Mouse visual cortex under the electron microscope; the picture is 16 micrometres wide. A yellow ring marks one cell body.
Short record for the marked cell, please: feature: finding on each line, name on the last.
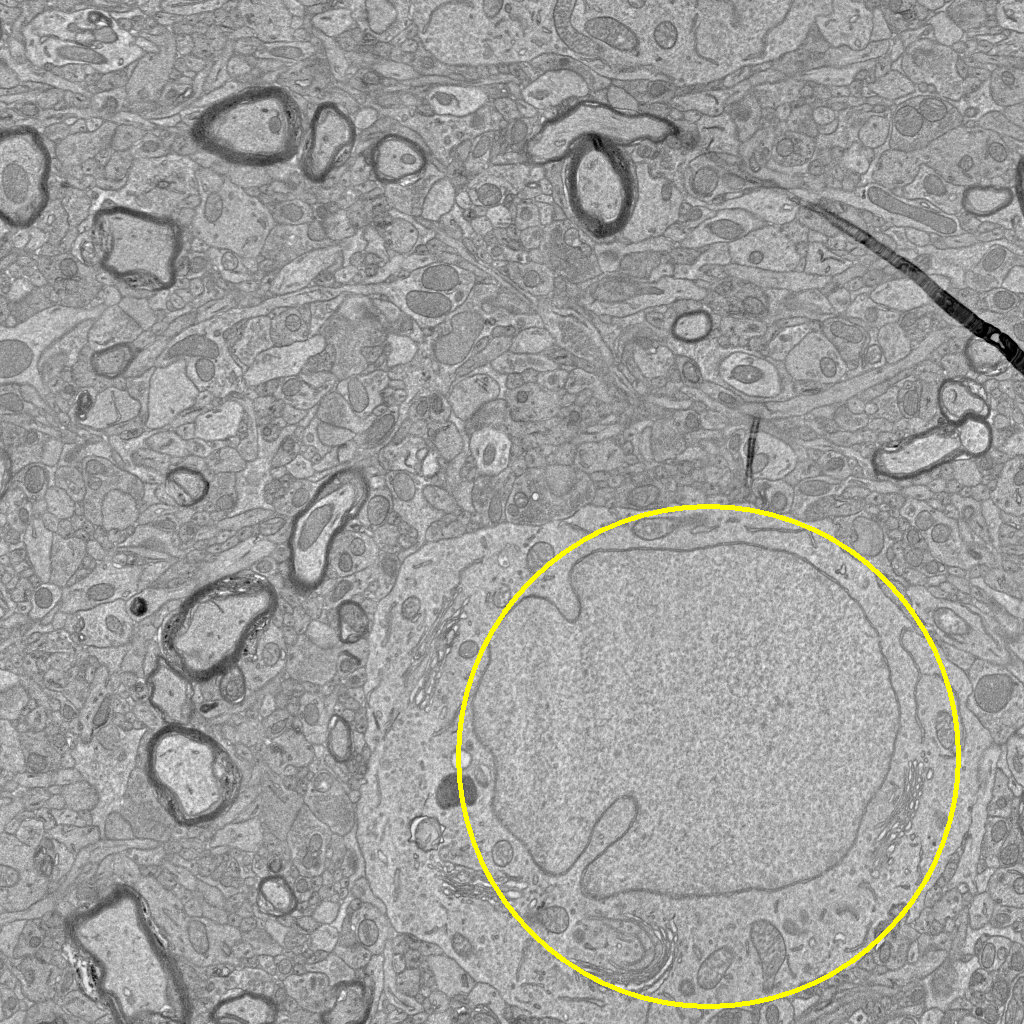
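Nucleus: large, roughly round, filling most of the ring
Envelope: a deep, narrow, finger-like infolding entering from lower left
Chromatin: fine, evenly spread, no dense clumps at the envelope
Cytoplasm: rim thinnest along the top of the nucleus
Name: excitatory neuron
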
